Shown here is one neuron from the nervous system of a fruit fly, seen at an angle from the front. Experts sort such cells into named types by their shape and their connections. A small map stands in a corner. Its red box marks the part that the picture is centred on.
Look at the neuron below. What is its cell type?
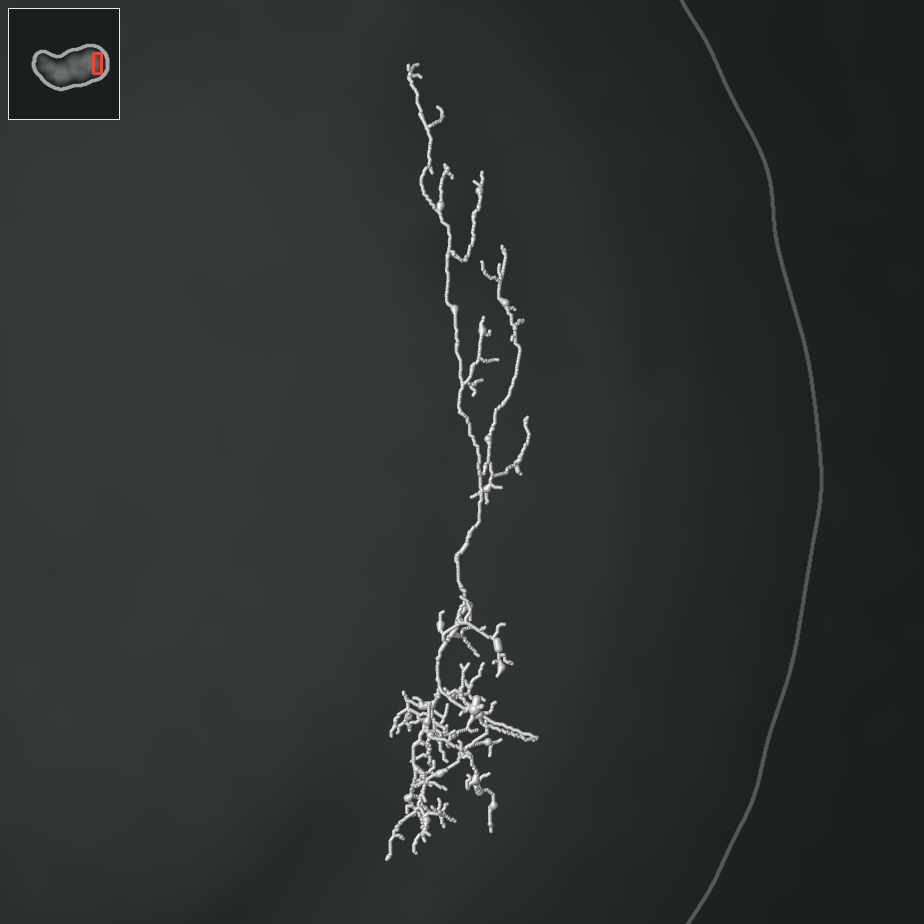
Cm8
